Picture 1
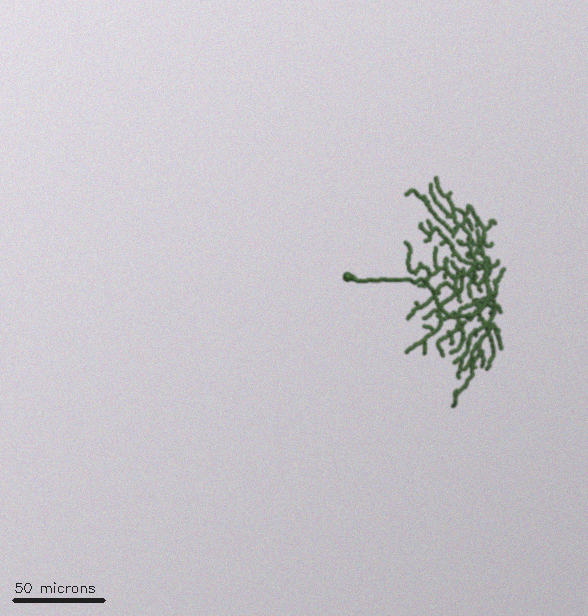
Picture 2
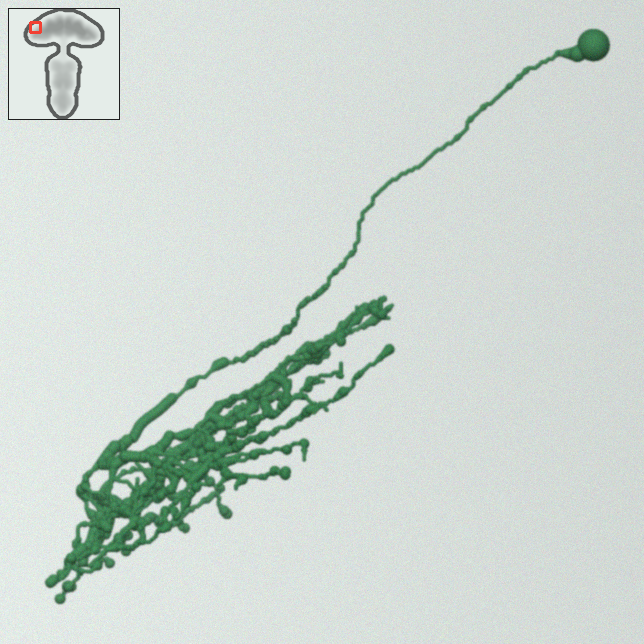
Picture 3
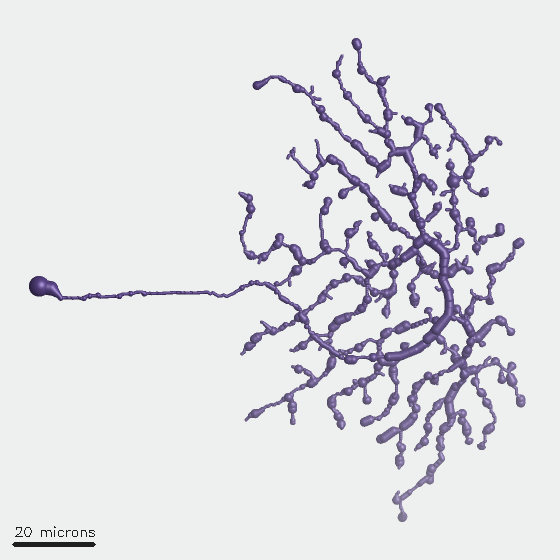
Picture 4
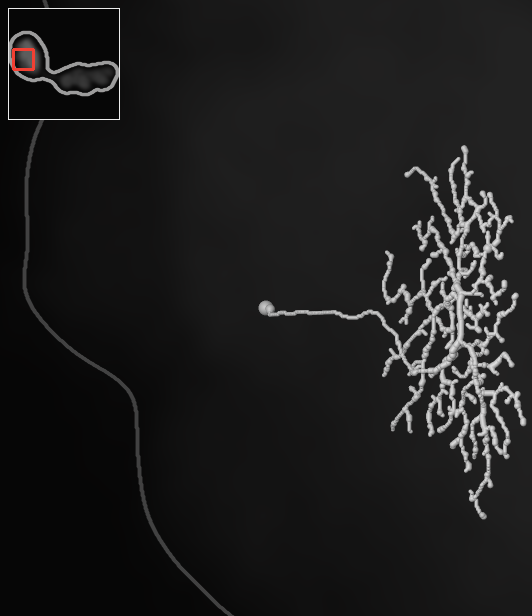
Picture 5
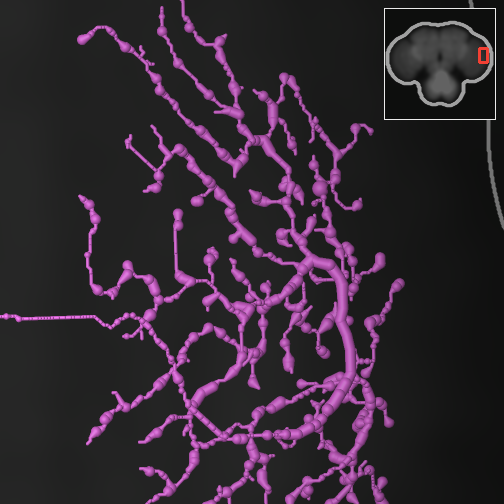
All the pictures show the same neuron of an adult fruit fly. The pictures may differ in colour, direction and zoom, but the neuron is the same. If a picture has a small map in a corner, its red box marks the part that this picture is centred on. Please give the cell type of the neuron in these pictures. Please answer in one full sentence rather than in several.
The cell type given to this neuron is Dm18.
